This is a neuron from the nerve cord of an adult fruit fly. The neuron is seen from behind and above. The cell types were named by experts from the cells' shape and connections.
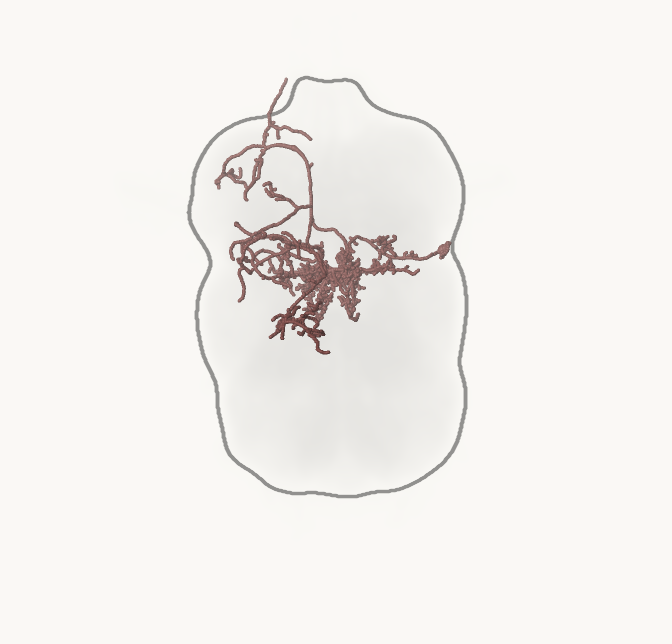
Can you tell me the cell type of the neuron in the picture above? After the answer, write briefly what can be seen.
Its cell type is AN18B004. Its broad class is ascending neuron. As drawn here it is about as wide as it is tall.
